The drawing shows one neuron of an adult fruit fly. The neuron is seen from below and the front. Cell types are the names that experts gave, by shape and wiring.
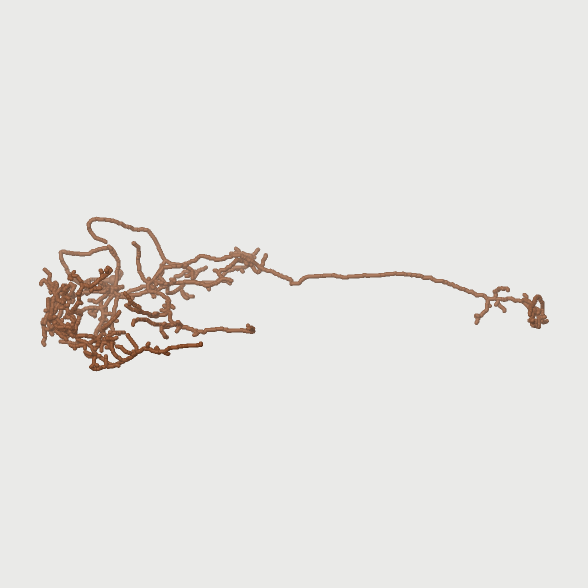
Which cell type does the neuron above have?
PLP196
